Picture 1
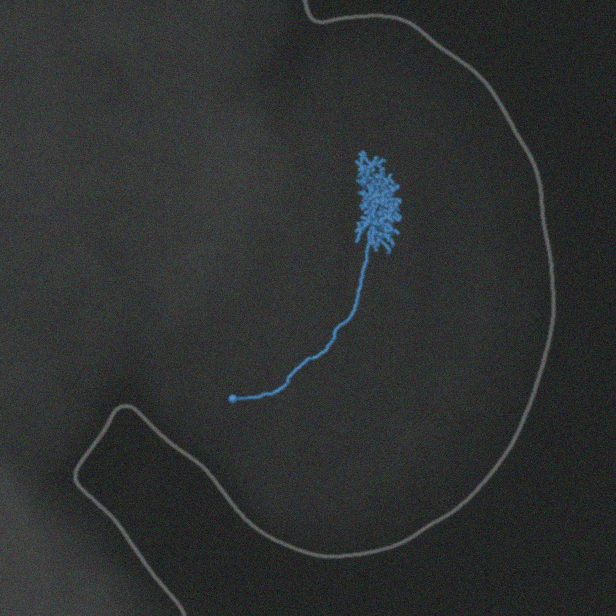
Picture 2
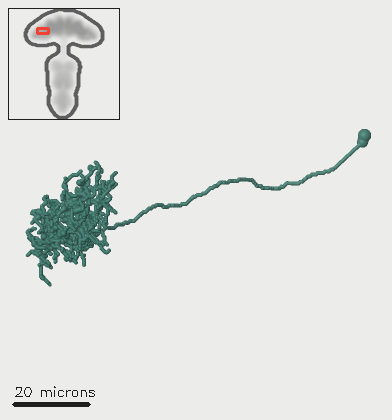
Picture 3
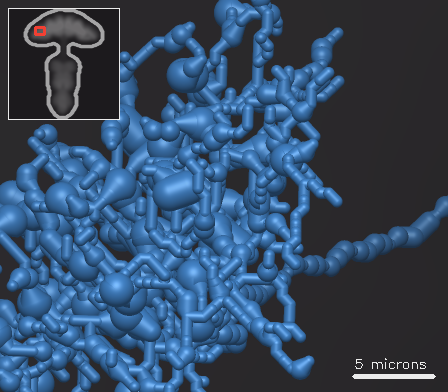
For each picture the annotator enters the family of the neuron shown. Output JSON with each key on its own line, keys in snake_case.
{
 "family": "Pm"
}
